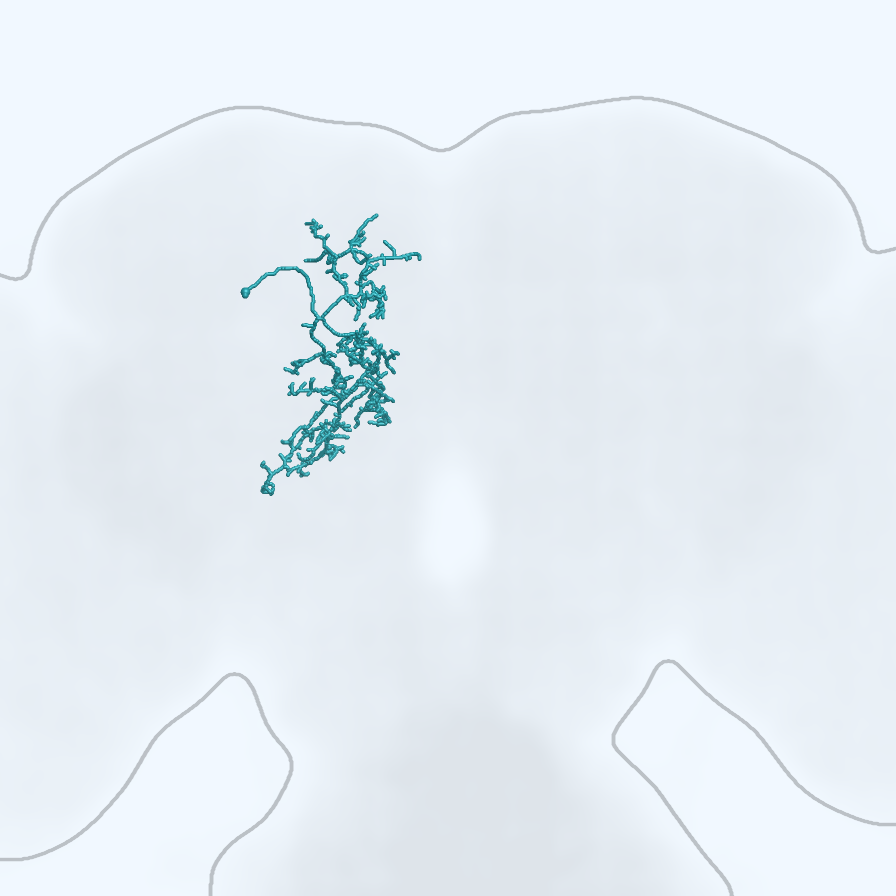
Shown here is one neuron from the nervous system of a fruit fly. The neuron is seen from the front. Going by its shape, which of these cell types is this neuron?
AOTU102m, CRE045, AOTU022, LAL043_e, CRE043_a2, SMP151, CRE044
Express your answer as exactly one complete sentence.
The cell type to which this neuron belongs is LAL043_e.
